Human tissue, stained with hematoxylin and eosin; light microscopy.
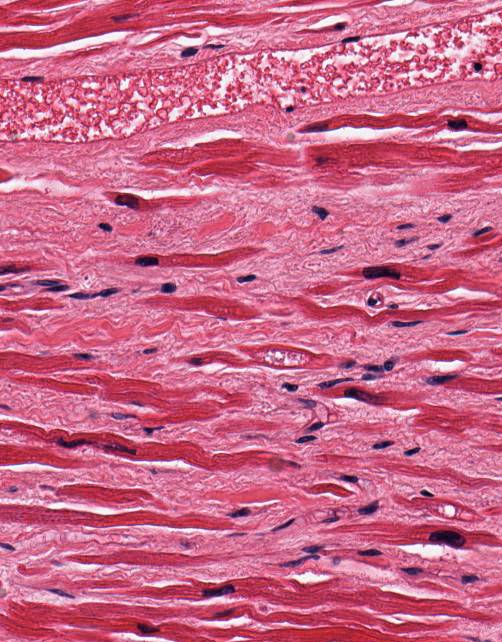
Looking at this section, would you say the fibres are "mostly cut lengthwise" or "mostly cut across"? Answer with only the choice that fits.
Mostly cut lengthwise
